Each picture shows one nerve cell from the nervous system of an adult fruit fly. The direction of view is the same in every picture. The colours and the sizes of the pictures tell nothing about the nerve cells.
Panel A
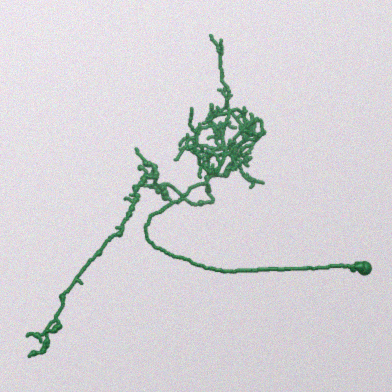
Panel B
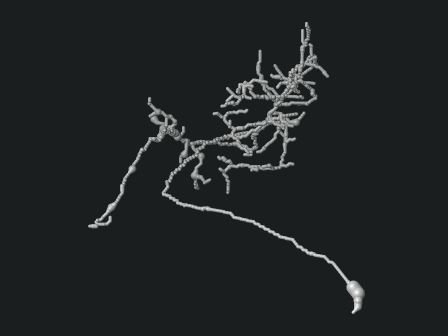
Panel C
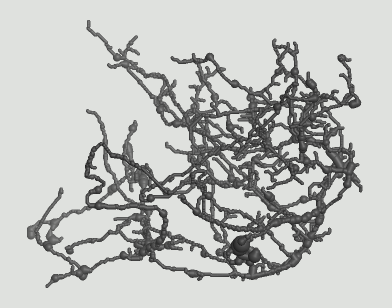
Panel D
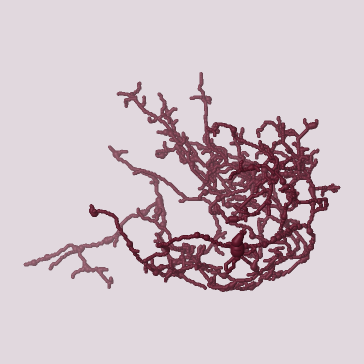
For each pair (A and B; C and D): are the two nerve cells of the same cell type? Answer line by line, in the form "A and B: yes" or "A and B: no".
A and B: yes
C and D: yes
